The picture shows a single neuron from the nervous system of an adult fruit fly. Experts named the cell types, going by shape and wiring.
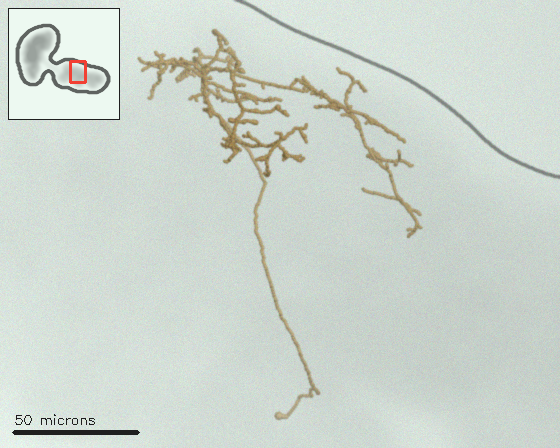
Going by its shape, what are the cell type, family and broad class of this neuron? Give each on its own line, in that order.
IN06B069
hemilineage 06B
nerve-cord intrinsic neuron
